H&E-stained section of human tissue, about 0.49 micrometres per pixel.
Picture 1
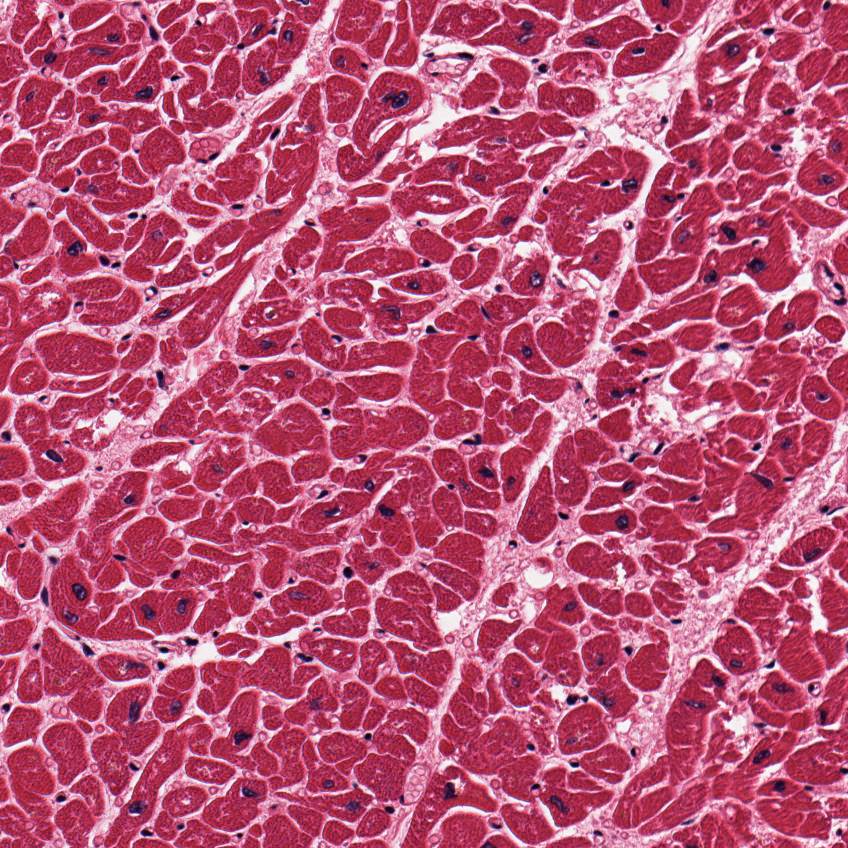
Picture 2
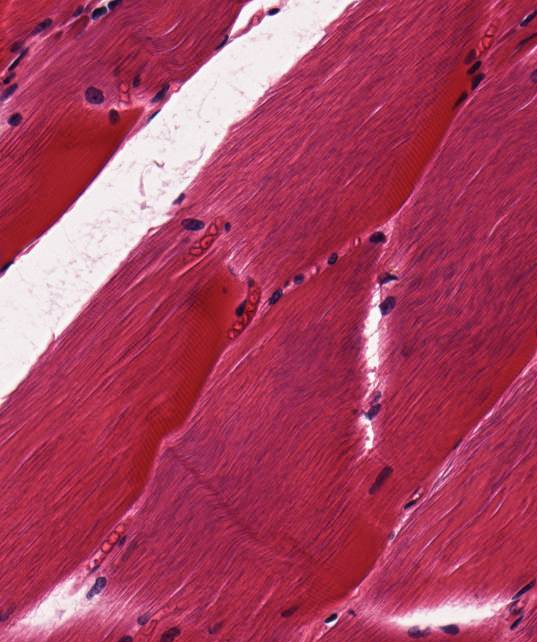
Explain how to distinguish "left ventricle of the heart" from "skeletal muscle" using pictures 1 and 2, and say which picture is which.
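Picture 1 shows the left ventricle of the heart, and picture 2 shows skeletal muscle. In picture 1, closely packed muscle fibres fill the whole field, cut mostly across or obliquely, so that their profiles are rounded or irregular. Many of these profiles are irregular, and some branch or join neighbouring profiles, as cardiac muscle cells do. Pale bands of loose connective tissue run diagonally from upper right toward lower left and divide the fibres into groups. In the thin spaces between fibres lie small capillaries with dark, slender endothelial nuclei. The fibres of picture 2 instead show fine transverse cross-striations, and their cytoplasm stains a deep pink-red. Their nuclei are dark and elongated, run parallel to the long axis of the fibres, and lie at the fibre edges rather than in the centres.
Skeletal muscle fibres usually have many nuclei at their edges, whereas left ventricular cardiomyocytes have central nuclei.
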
